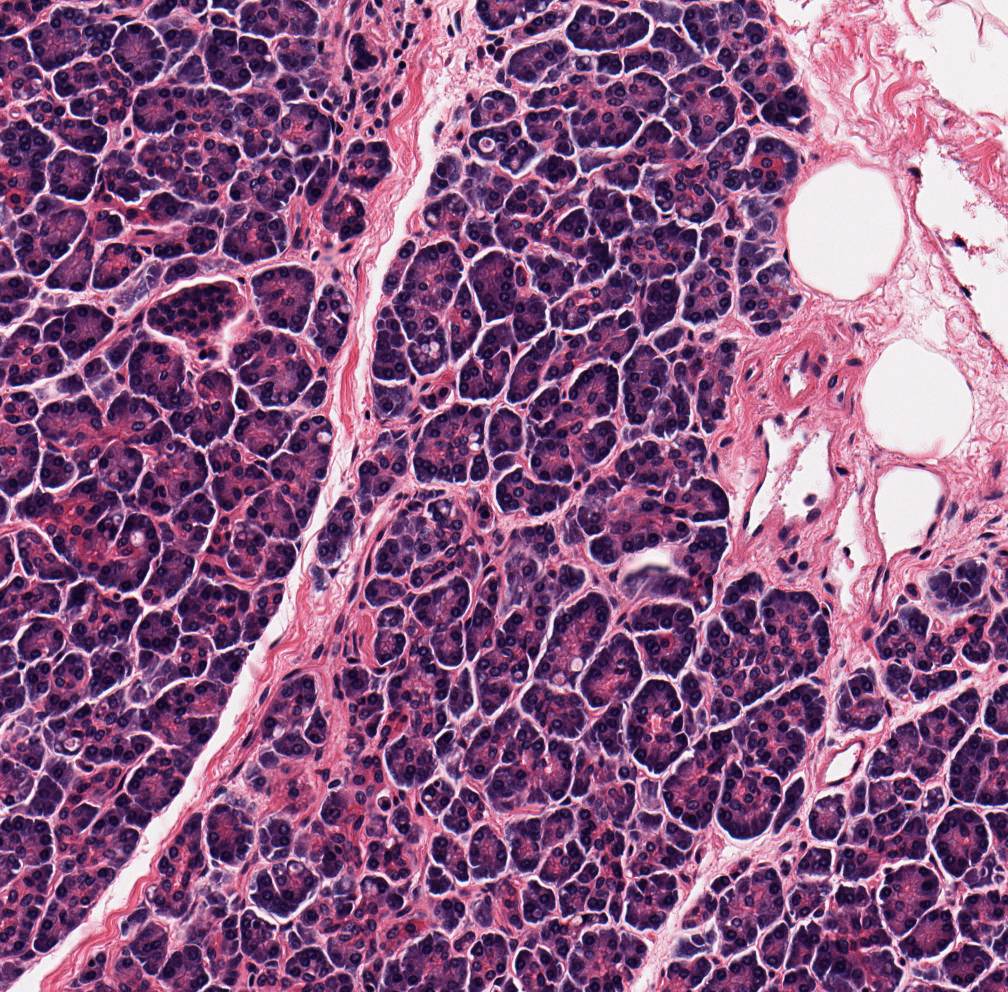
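Pancreas: closely packed lobules of small glandular acini fill most of the field. Each acinus: a small rounded cluster of pyramidal cells around a tiny central lumen. Nuclei: round, dark, toward the base of the cells. Cytoplasm: deep purple at the base, pinker toward the lumen.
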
